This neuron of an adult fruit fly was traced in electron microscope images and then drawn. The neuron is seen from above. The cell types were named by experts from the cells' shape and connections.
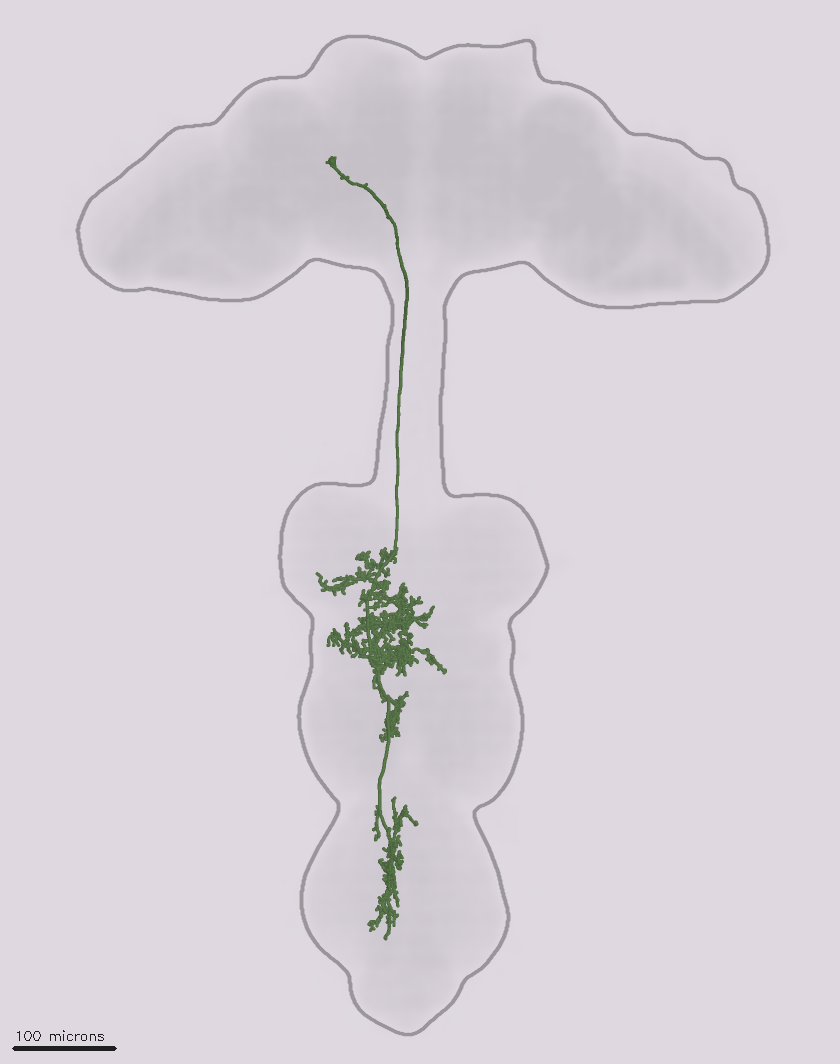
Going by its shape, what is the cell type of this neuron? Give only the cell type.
DNge182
